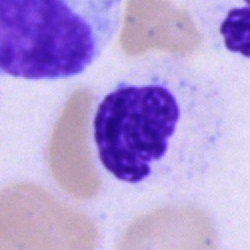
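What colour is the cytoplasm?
Very pale, with only a faint lilac tint.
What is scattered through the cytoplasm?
Sparse, fine blue-violet dots.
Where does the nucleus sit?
Toward the left of the cell, with more cytoplasm on its right.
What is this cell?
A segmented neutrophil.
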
